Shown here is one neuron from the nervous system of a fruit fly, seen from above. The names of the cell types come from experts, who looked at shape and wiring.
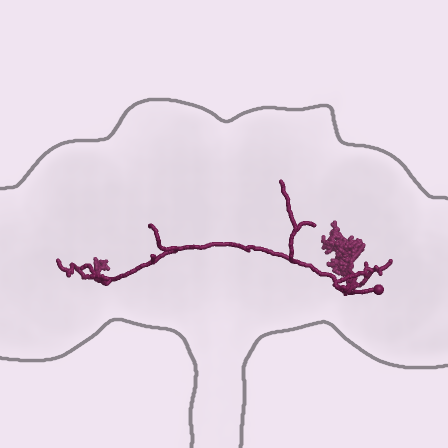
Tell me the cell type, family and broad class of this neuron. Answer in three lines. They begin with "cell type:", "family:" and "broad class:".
cell type: WED093
family: hemilineage LHp2
broad class: central-brain intrinsic neuron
